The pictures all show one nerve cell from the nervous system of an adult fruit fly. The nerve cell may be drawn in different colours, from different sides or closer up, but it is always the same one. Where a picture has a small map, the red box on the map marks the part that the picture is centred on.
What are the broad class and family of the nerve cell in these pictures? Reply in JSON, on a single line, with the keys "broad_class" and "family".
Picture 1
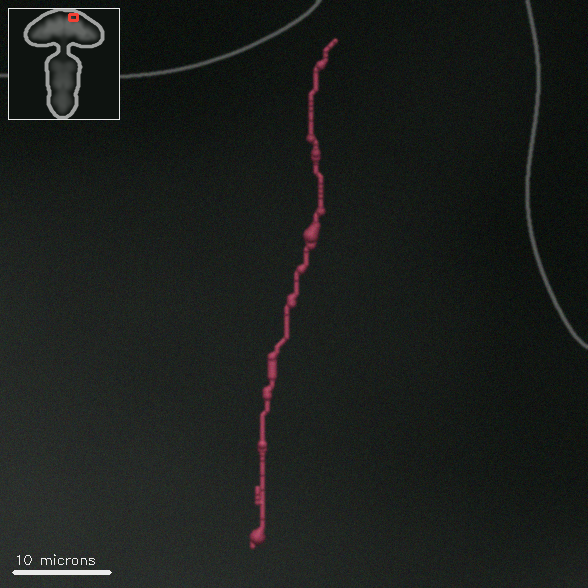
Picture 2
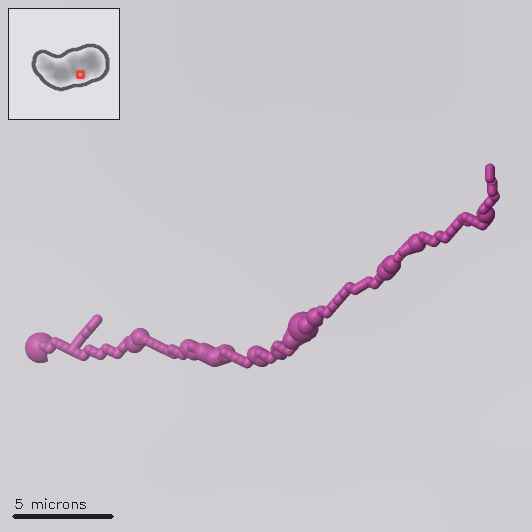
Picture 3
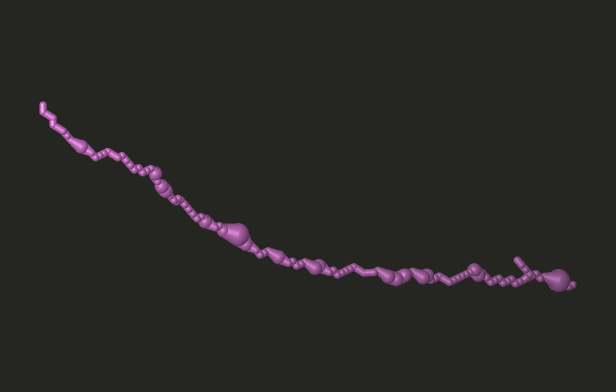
{"broad_class": "sensory neuron entering the brain", "family": "class mechanosensory"}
